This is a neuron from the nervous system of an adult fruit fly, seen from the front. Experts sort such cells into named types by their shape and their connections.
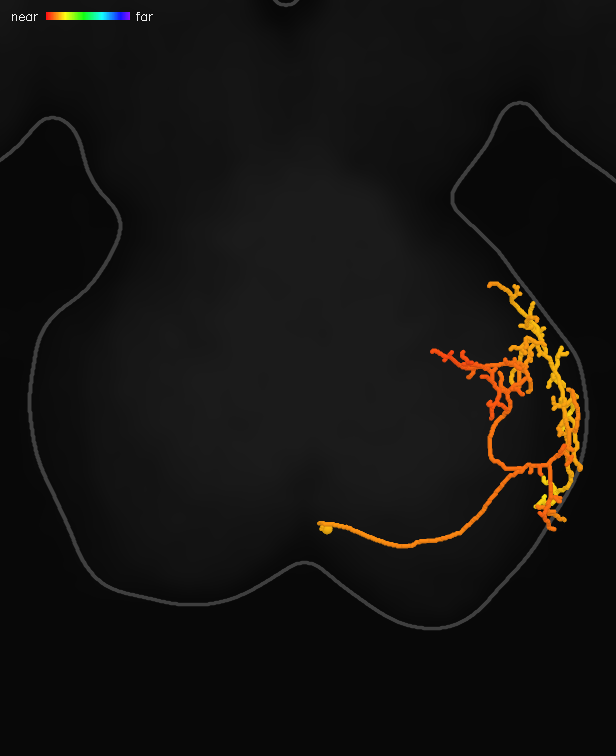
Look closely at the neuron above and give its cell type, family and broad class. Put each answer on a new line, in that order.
IN13B081
hemilineage 13B
nerve-cord intrinsic neuron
